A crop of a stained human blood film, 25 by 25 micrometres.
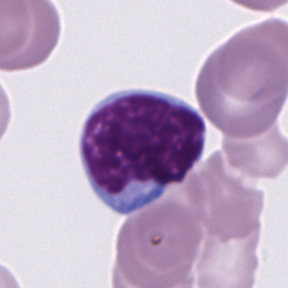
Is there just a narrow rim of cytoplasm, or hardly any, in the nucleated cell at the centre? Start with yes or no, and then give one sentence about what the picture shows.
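Yes. The cytoplasm forms a narrow rim that is widest at the lower left.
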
